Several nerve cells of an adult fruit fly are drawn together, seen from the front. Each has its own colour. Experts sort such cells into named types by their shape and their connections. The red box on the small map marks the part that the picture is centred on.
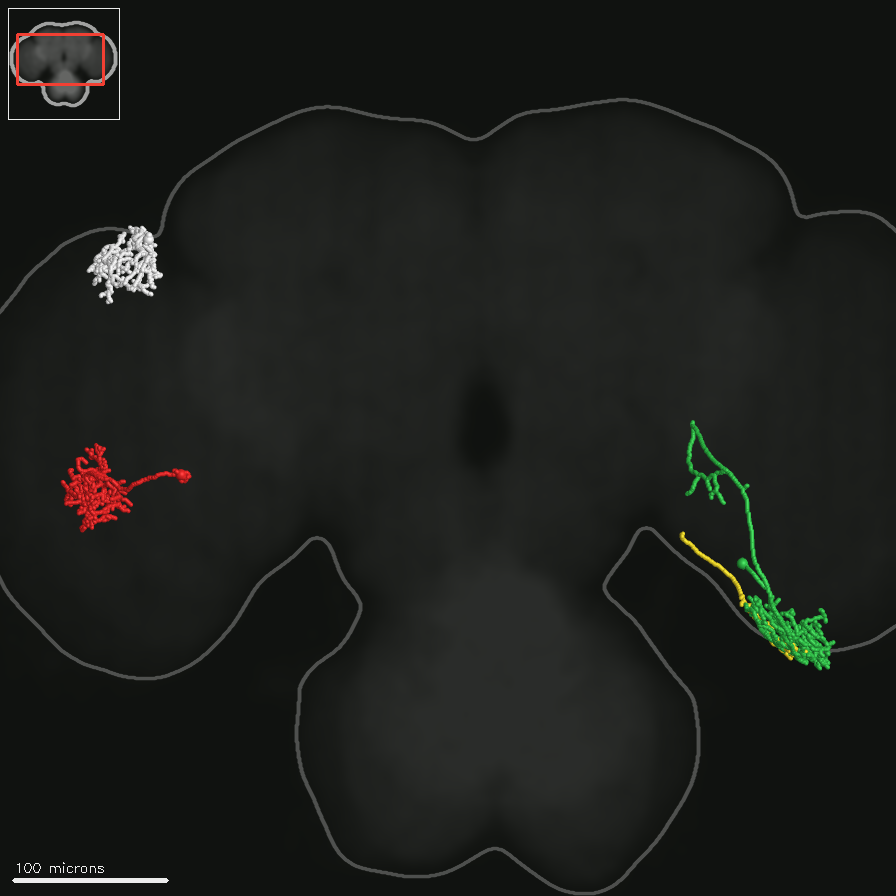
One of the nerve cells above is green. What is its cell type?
MeLo1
